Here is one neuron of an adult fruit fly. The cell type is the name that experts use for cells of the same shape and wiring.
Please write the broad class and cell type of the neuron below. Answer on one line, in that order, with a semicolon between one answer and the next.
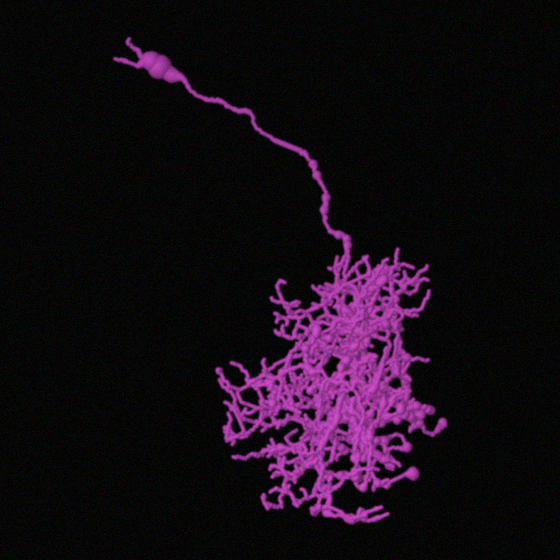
central-brain intrinsic neuron; GNG058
